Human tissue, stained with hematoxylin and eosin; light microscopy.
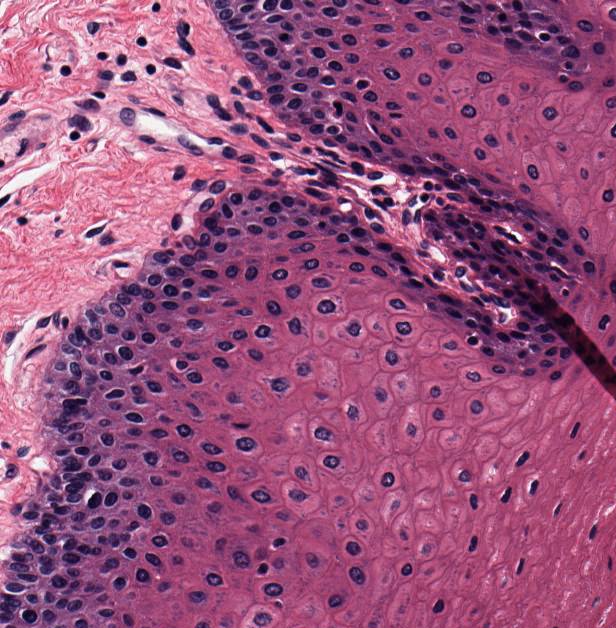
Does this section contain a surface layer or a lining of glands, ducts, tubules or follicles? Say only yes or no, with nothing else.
Yes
